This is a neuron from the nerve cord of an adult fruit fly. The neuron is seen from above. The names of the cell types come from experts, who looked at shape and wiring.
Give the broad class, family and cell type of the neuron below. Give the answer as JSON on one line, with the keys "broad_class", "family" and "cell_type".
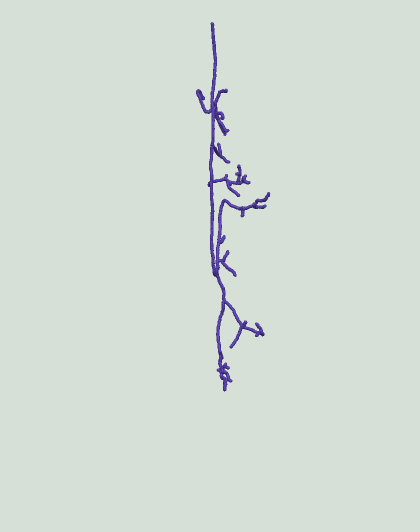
{"broad_class": "descending neuron", "family": "hemilineage MX3", "cell_type": "DNge141"}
